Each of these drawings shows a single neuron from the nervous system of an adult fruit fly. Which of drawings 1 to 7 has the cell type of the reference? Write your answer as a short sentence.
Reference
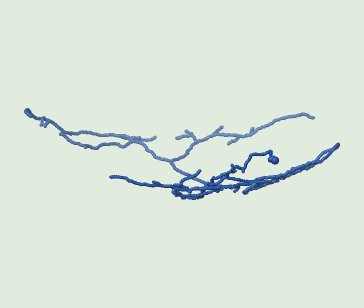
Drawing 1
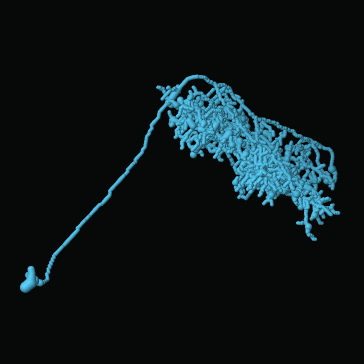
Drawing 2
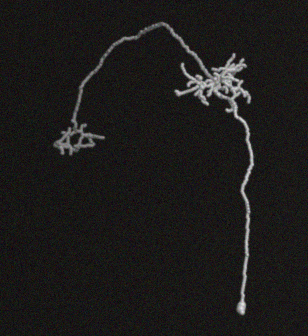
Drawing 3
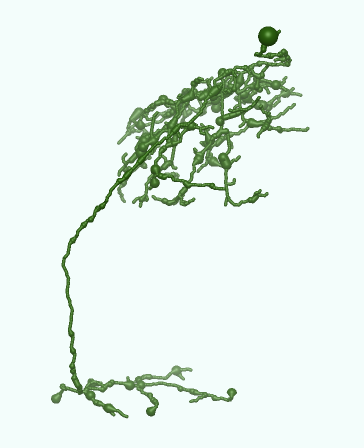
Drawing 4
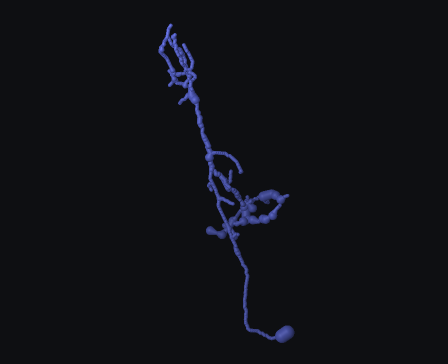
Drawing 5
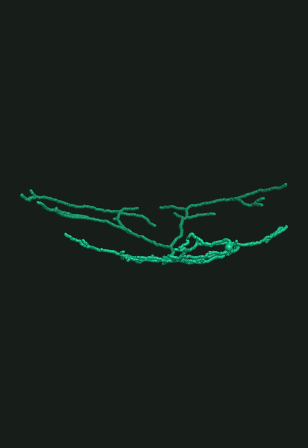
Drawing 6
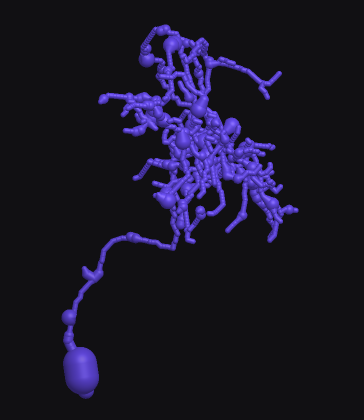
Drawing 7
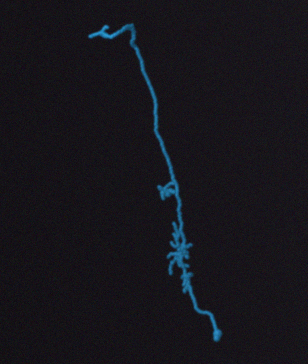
The neuron in drawing 5 is of the same cell type.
